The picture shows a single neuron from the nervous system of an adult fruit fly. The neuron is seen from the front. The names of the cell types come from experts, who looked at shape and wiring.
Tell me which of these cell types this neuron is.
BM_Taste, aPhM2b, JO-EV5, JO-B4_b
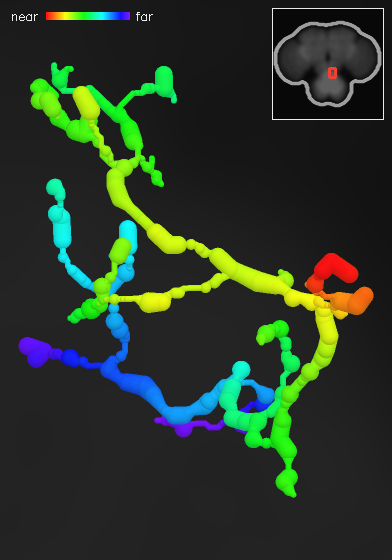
BM_Taste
